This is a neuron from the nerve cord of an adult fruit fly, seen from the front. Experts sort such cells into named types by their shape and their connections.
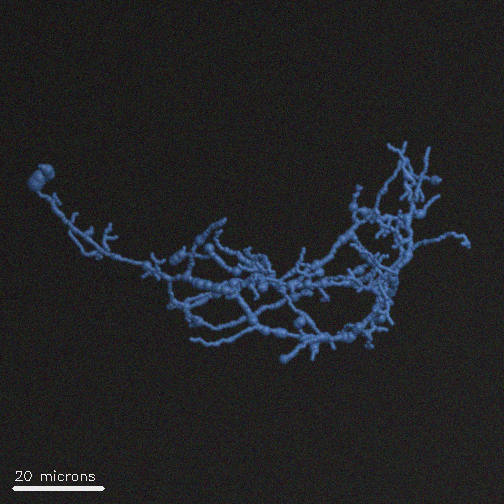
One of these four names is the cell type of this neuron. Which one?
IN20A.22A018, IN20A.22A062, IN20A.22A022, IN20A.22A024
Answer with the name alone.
IN20A.22A062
